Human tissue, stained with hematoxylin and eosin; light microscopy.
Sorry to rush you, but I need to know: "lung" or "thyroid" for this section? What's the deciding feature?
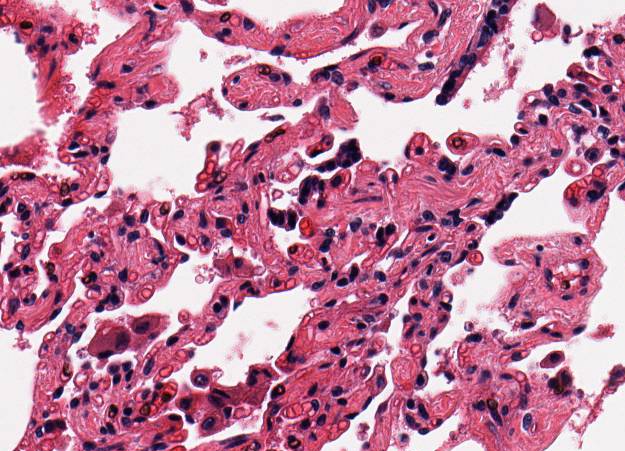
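It's lung. What decides it is the spaces: irregular, white and empty, separated by a lacy network of branching pink septa.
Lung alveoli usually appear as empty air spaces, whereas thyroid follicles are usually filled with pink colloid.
Otherwise, small capillaries in the septa are packed with round, bright red erythrocytes, the septal nuclei are small, dark purple and oval to elongated, and no glands or fat cells are present.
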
